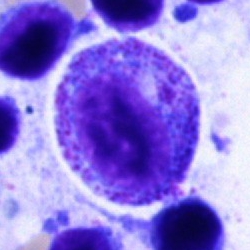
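Promyelocyte. Its nucleus sits roughly in the centre of the cell. Coarse reddish-purple granules crowd the cytoplasm, and if you follow the edges of the nucleus you will find granules lying over them too. Look between the granules and the cytoplasm there is pale blue.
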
